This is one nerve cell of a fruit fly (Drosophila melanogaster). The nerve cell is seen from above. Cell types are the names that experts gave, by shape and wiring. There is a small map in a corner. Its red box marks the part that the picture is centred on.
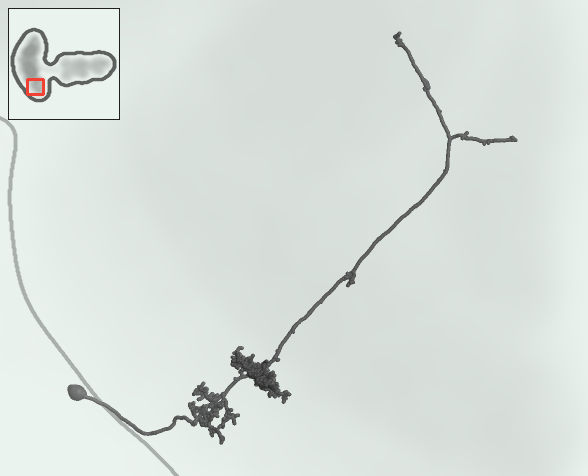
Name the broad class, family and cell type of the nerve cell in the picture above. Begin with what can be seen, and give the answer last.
It lies in the brain. The cell body is at the lower left of the picture. It is an optic-lobe intrinsic neuron. The family is TmY. It is of cell type TmY3.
